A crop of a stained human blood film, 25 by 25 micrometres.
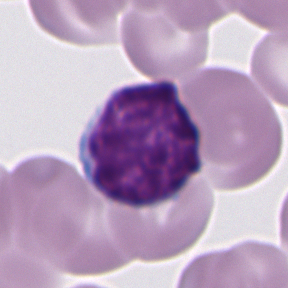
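Typical lymphocyte: the nucleated cell at the centre, about 11 micrometres across. Its outline is angular, with several straight-edged sides rather than a smooth round shape. The nucleus measures about 11 by 10 micrometres. Cytoplasm appears only as a thin pale blue sliver along the left edge of the cell. The chromatin is dark purple and coarsely clumped, with paler streaks between the clumps.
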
